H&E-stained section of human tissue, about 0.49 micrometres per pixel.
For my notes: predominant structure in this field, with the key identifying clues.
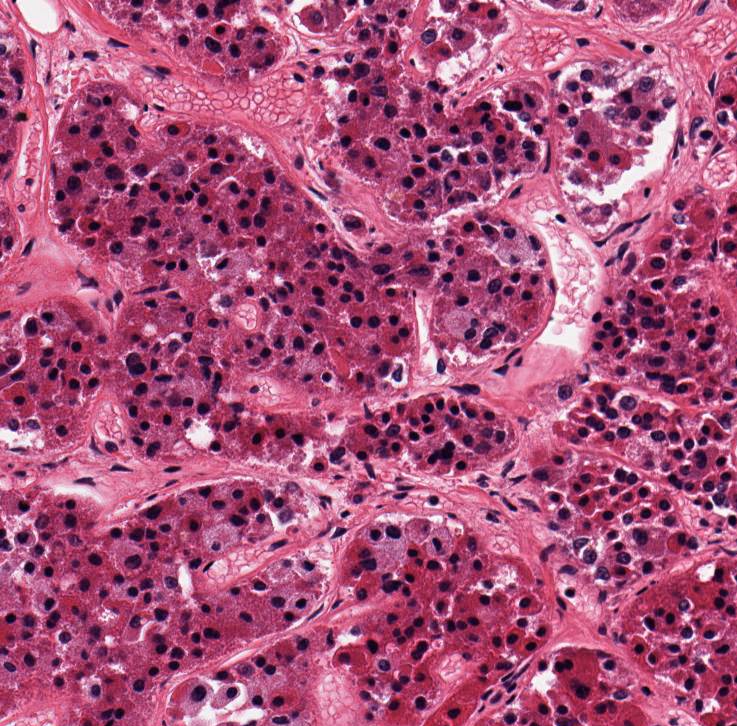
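That's the pars distalis of the pituitary. The cells sit in rounded nests across the field, parted by thin bands of pink connective tissue.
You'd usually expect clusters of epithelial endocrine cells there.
None of the nests forms a glandular lumen.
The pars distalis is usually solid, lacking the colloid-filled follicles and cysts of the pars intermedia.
Nuclei are round, dark and mostly single, and some cells near the top centre look pale, foamy and vacuolated.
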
